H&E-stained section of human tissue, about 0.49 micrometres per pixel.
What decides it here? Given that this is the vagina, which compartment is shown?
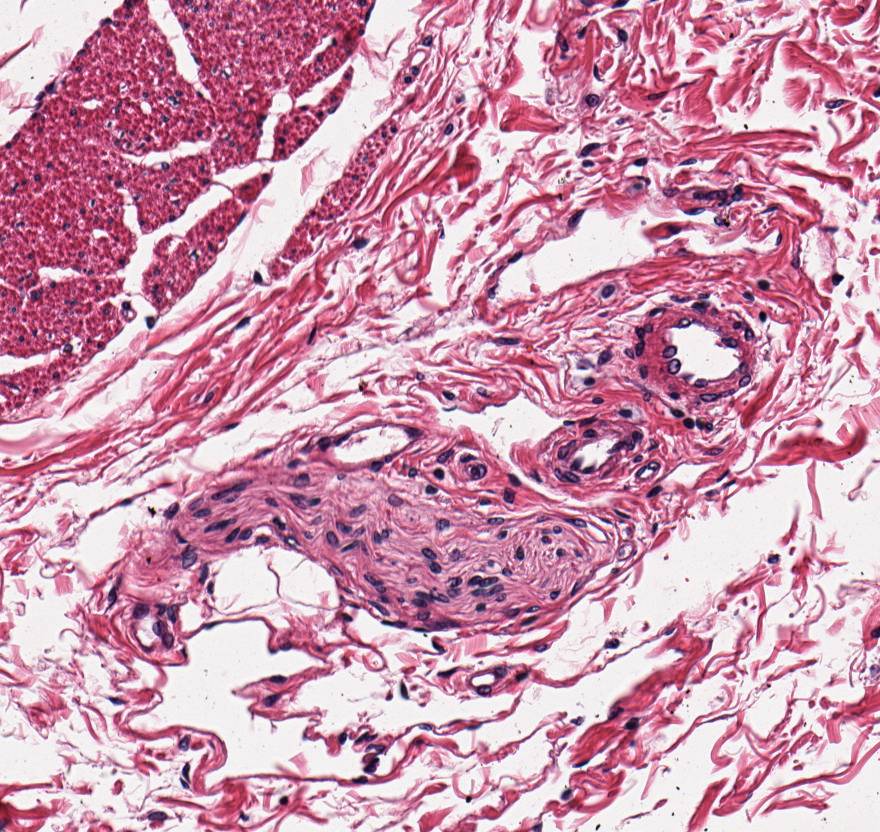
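The lower part and right side of the field are loose connective tissue: wavy pink collagen bundles separated by wide white spaces.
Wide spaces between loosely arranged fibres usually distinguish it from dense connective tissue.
Across the lower centre lies an oval bundle of pale pink wavy fibres, its long axis roughly horizontal. In the upper left corner, a dense, deeply red-staining block is divided by thin white clefts into irregular segments.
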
